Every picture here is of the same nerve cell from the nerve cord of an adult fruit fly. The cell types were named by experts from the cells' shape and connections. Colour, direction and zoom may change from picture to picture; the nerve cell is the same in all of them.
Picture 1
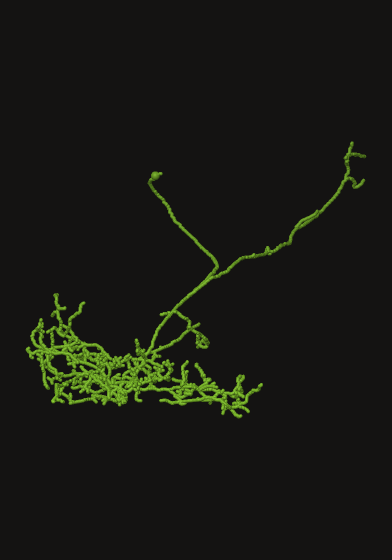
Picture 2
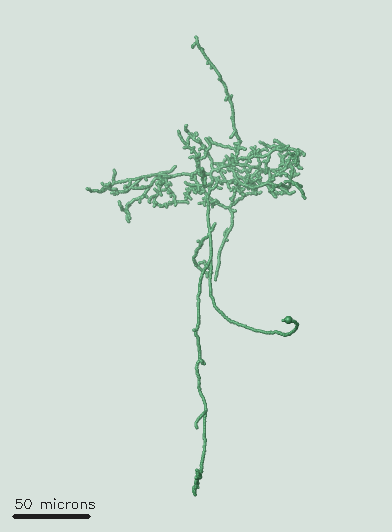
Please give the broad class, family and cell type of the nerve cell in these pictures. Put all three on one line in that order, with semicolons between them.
nerve-cord intrinsic neuron; hemilineage 11A; IN11A016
